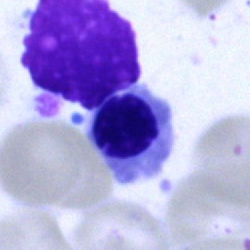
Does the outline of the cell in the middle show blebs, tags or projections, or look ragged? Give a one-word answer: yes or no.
Yes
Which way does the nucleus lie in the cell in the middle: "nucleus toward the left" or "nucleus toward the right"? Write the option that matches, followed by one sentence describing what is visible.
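Nucleus toward the left. The nucleus sits toward the upper left of the cell, with most cytoplasm to its right and below.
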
